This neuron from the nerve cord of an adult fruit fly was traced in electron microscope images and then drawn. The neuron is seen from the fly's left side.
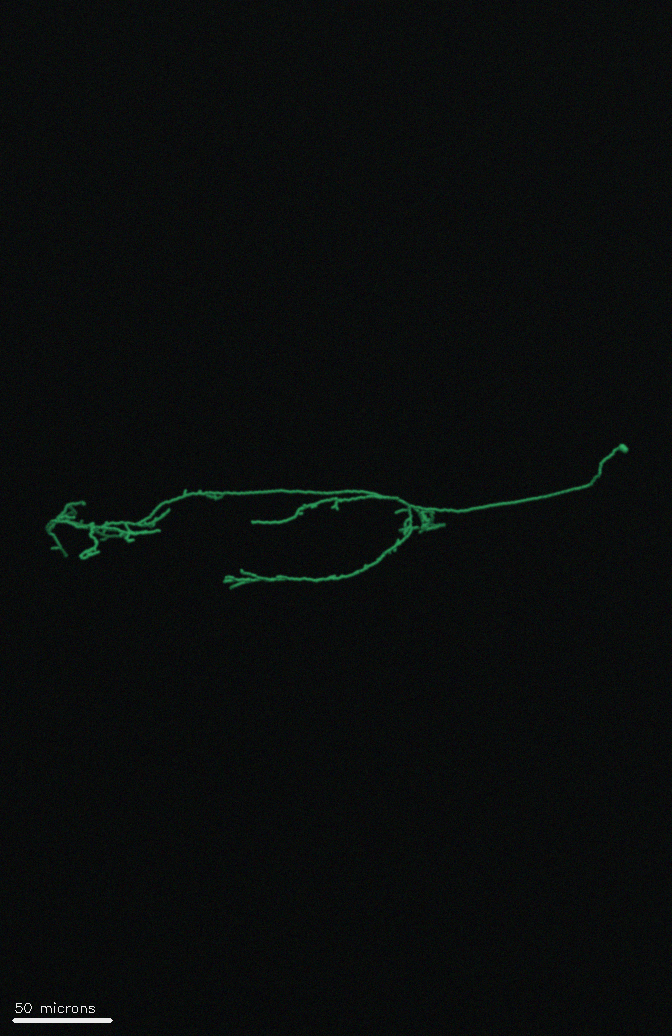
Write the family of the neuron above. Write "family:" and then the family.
family: hemilineage 03B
